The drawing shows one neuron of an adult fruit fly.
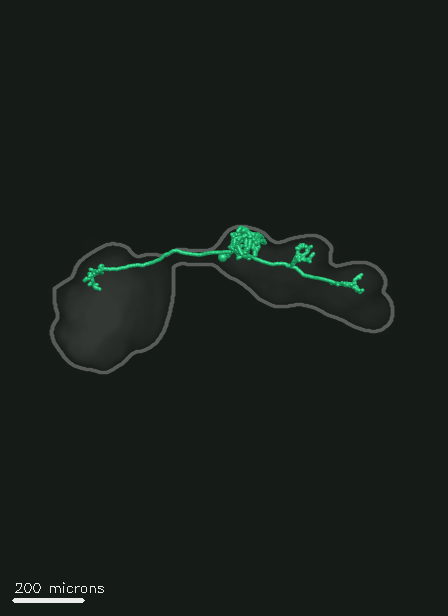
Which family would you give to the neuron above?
hemilineage 09B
